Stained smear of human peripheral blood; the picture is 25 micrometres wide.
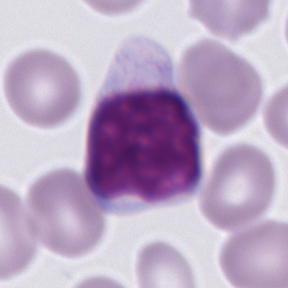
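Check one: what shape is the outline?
Rounded and bell-like, narrowing toward the top.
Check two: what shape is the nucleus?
Roughly square, with fairly straight sides.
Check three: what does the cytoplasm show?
Above the nucleus there is a faint streaky, lace-like pattern, and no granules are visible.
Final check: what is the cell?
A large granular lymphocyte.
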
